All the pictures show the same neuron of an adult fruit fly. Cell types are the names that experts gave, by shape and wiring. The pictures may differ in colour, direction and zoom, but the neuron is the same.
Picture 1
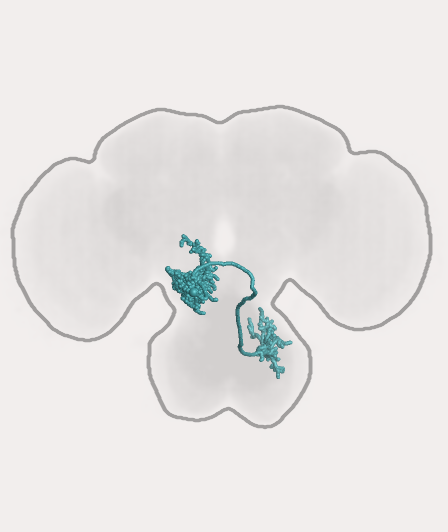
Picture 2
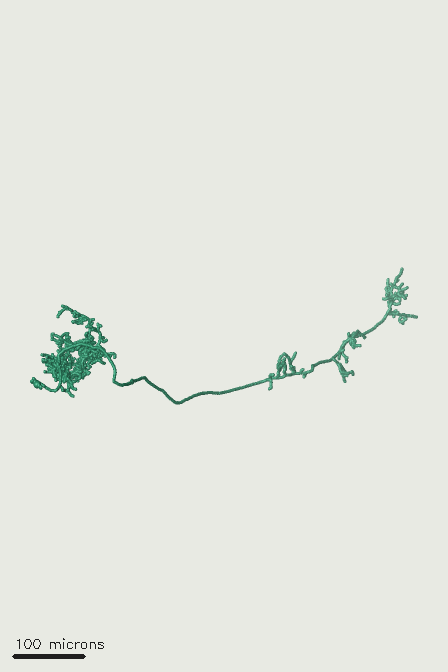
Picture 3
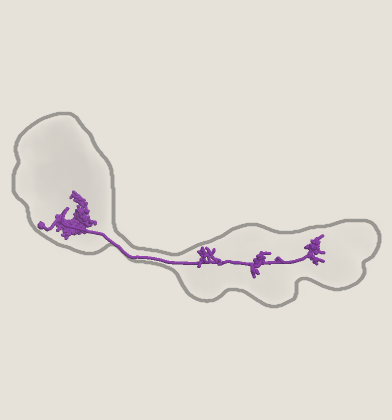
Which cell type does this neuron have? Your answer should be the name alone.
DNg31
